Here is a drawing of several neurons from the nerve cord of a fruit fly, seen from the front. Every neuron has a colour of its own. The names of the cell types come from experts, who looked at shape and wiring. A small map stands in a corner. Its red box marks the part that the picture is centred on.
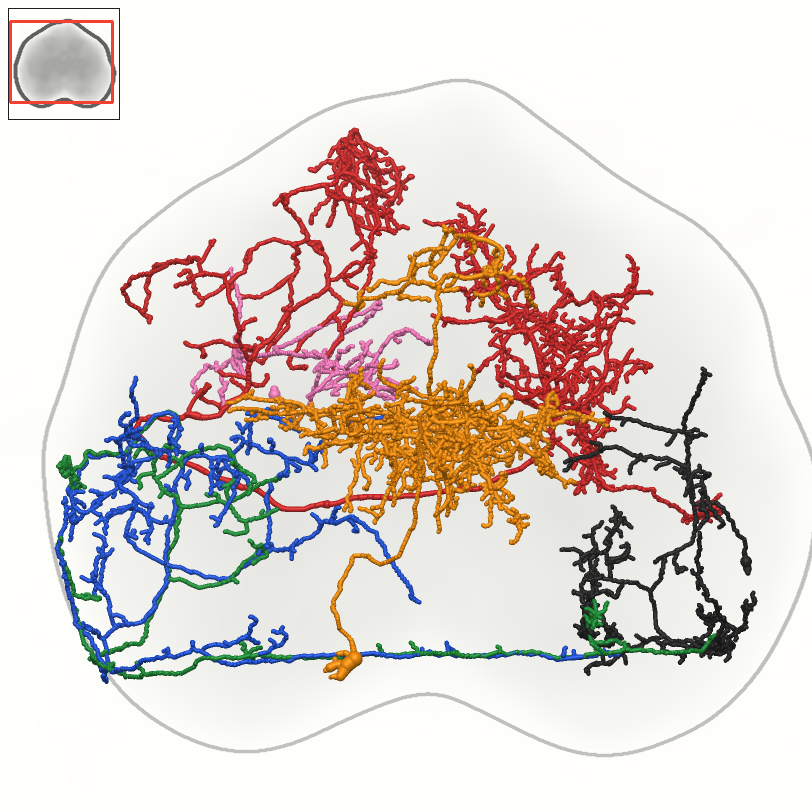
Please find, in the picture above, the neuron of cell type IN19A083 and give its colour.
green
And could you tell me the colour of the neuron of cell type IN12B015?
orange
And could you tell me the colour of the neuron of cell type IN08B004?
red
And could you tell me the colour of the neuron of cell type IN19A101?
blue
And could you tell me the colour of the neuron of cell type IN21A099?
pink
